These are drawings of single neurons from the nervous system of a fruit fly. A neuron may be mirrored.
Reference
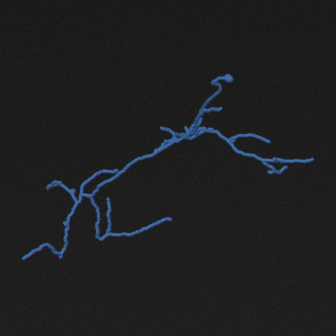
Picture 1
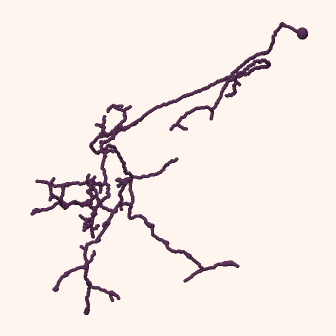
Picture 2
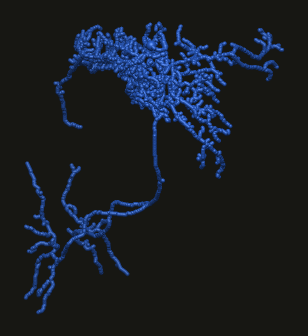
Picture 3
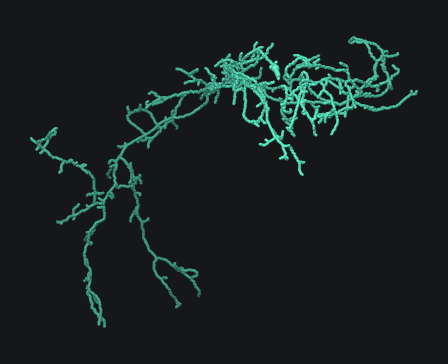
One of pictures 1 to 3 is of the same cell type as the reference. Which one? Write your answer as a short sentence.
The neuron in picture 1 is of the same cell type.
